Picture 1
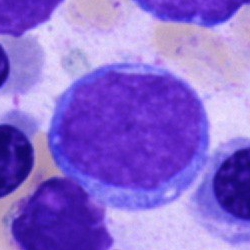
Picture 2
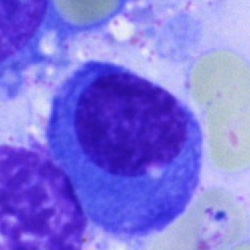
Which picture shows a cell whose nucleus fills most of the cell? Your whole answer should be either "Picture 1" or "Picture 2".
Picture 1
